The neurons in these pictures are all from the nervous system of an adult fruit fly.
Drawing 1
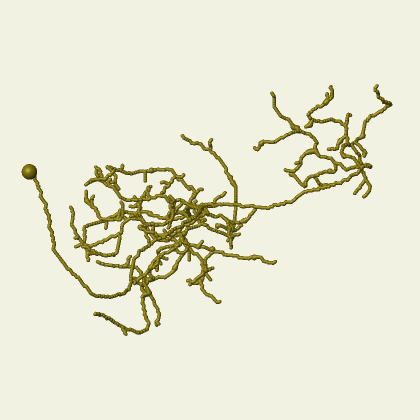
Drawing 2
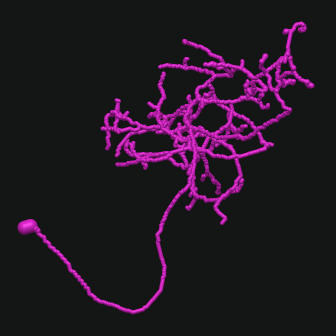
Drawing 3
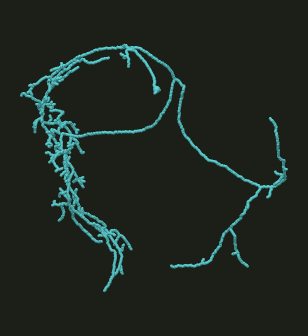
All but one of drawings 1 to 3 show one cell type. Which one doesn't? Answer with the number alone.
3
